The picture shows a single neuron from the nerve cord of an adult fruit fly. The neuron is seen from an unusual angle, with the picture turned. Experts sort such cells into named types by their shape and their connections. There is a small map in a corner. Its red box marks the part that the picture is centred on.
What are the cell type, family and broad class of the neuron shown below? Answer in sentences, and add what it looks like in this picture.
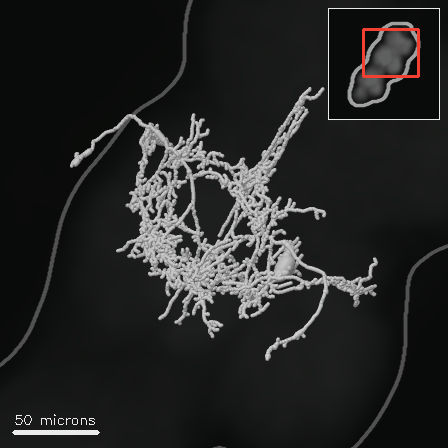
Its cell type is mesVUM-MJ. The family is hemilineage 00B. It is an efferent neuron of the nerve cord. From left to right in the picture it spans about 180 microns. Dozens of branch ends can be seen.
